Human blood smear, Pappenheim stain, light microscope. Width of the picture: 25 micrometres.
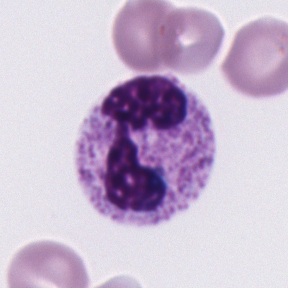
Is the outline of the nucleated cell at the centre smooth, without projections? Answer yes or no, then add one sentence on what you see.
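Yes. The cell is round with a smooth, even edge.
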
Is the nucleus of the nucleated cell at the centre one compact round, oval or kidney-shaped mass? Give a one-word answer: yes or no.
No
